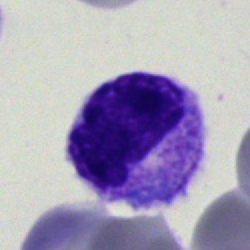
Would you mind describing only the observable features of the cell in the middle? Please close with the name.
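The outline looks round to me. I can't make out any nucleoli in the nucleus. The cytoplasm is pale lilac and gathers as a crescent on the lower right side. This cell is a myelocyte.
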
